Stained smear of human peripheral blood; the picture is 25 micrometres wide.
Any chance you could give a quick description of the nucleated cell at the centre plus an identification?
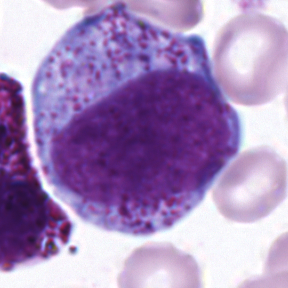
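Roughly round, the nucleated central cell has a small angular bump at its upper right. Its cytoplasm is plentiful, pale greyish-blue, and holds scattered small reddish-purple granules. Partly in view at the left edge is a densely granulated cell. The central cell is a promyelocyte.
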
